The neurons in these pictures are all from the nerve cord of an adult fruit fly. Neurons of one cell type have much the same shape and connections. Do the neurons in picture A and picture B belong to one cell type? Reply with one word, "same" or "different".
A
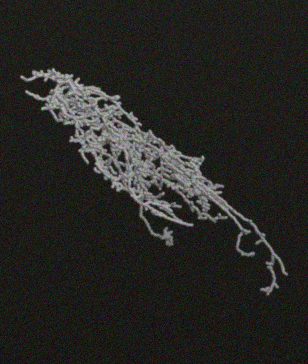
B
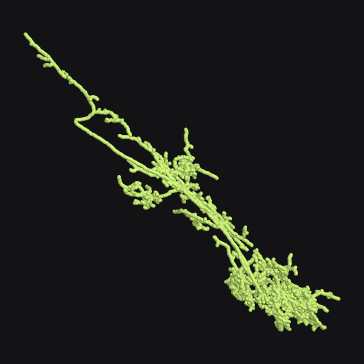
different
